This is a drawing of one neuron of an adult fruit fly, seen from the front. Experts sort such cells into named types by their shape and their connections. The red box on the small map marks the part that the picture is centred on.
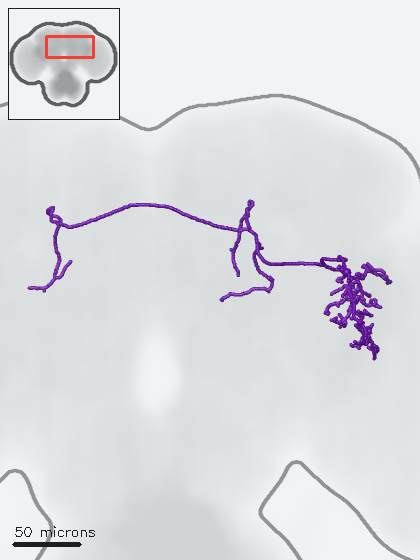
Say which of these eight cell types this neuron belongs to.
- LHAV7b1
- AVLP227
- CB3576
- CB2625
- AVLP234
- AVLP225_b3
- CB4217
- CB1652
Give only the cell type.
CB2625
